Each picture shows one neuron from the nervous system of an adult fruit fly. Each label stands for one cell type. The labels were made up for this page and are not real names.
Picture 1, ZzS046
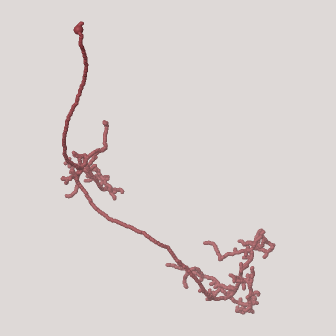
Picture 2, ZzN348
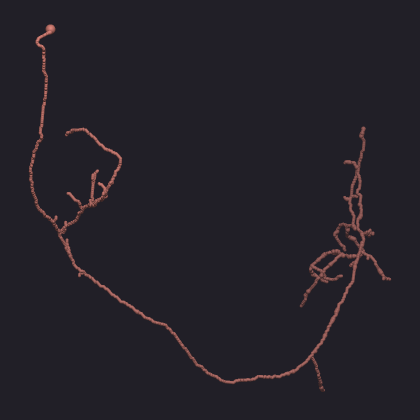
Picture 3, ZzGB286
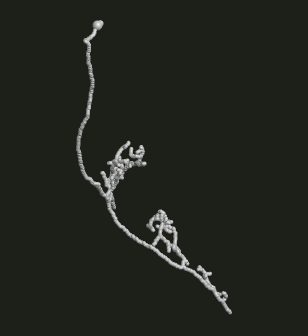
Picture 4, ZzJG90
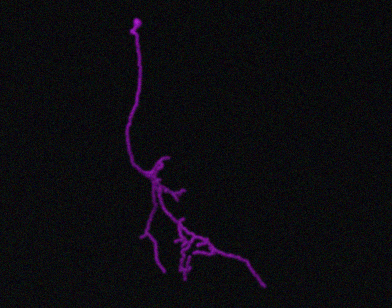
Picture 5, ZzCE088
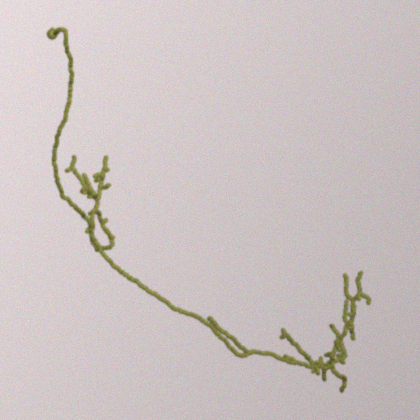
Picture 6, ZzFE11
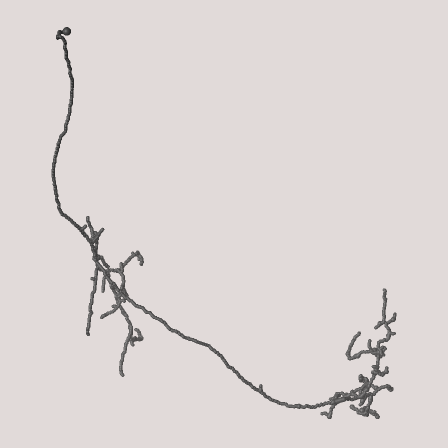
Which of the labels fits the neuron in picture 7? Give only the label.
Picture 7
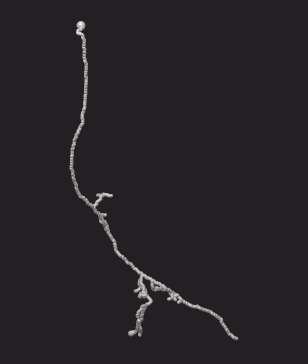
ZzJG90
